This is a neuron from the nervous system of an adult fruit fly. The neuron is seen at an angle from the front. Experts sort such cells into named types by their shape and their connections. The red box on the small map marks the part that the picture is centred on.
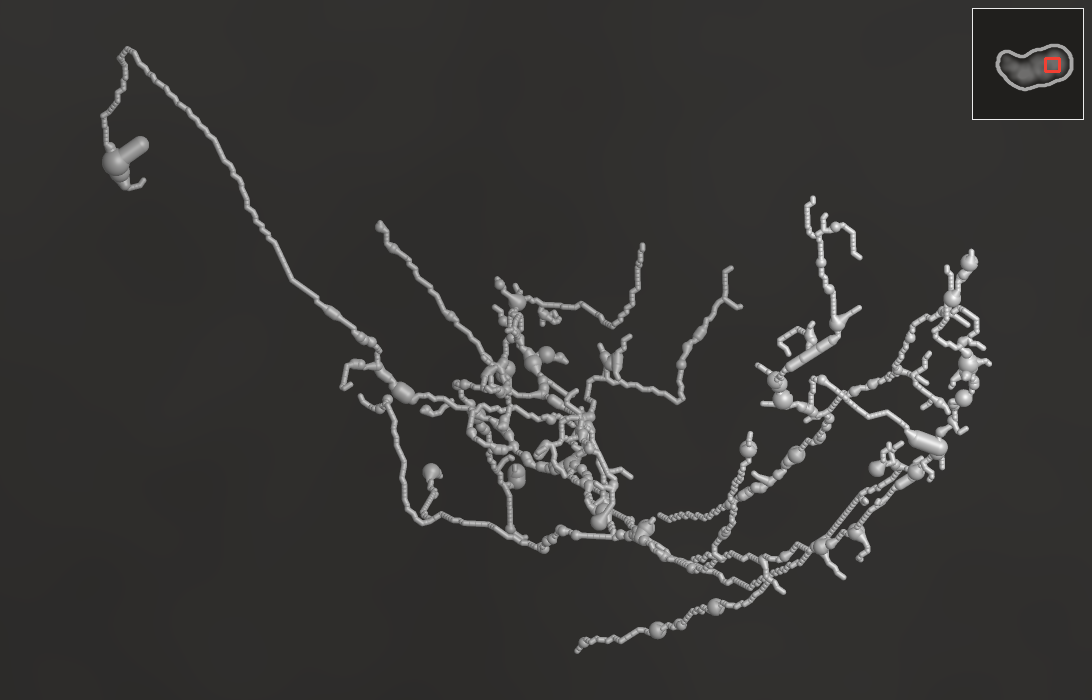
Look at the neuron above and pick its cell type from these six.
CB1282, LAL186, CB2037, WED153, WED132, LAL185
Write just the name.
WED153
